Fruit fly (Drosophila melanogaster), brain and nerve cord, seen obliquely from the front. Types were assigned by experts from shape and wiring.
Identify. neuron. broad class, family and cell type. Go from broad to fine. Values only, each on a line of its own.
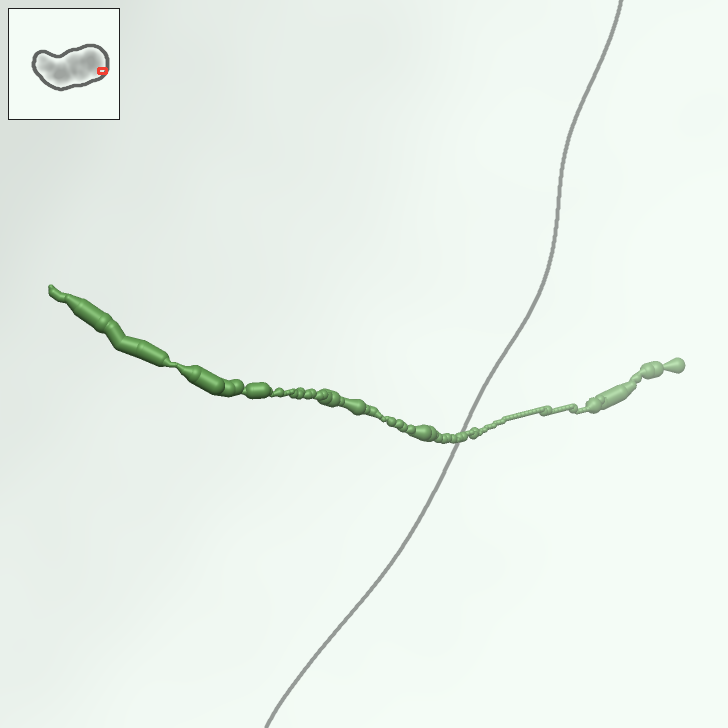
photoreceptor or other optic-lobe sensory neuron
class visual
R8p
